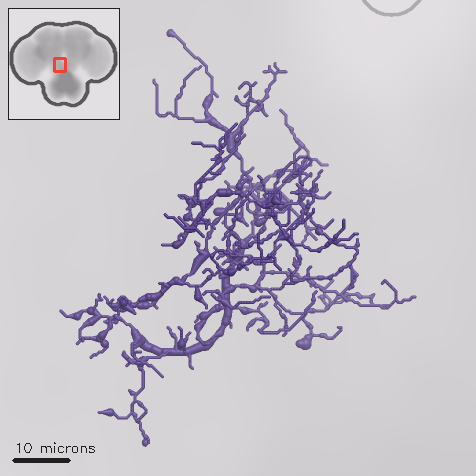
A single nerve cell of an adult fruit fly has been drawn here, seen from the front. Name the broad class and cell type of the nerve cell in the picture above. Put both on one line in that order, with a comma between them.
central-brain intrinsic neuron, GNG094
